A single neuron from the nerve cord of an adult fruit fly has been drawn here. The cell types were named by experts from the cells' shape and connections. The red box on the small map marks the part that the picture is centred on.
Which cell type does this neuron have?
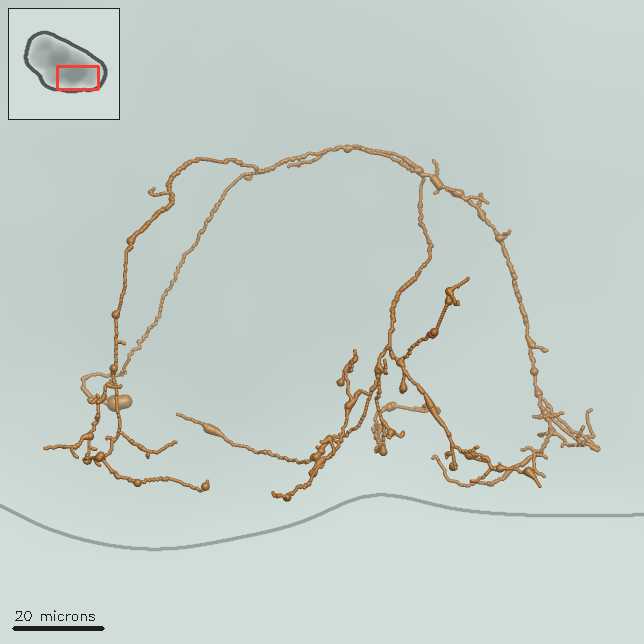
IN12B081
